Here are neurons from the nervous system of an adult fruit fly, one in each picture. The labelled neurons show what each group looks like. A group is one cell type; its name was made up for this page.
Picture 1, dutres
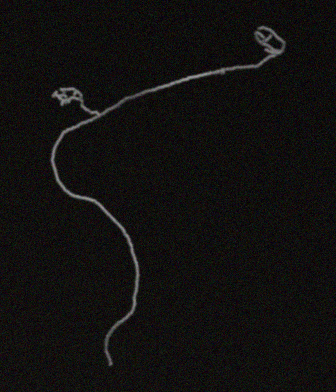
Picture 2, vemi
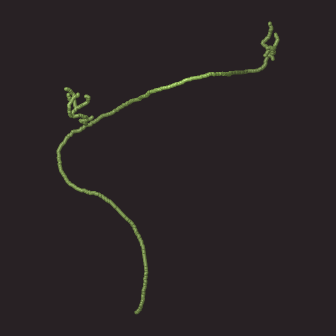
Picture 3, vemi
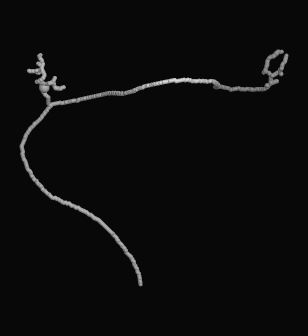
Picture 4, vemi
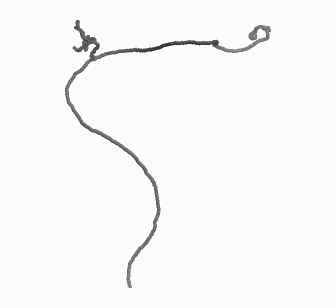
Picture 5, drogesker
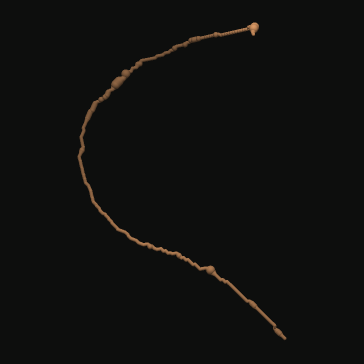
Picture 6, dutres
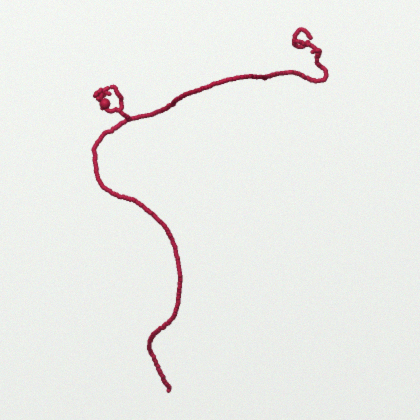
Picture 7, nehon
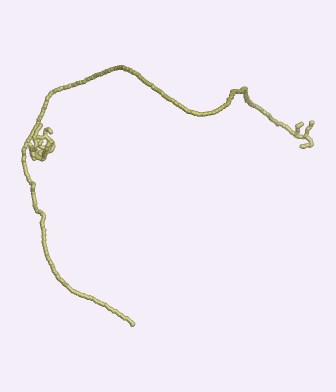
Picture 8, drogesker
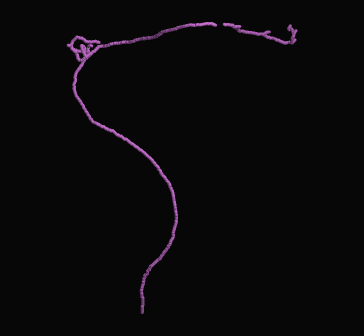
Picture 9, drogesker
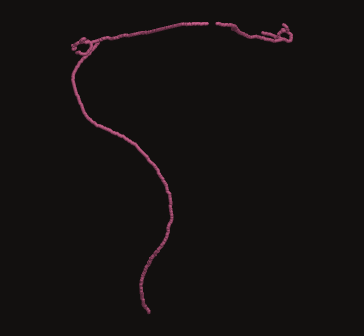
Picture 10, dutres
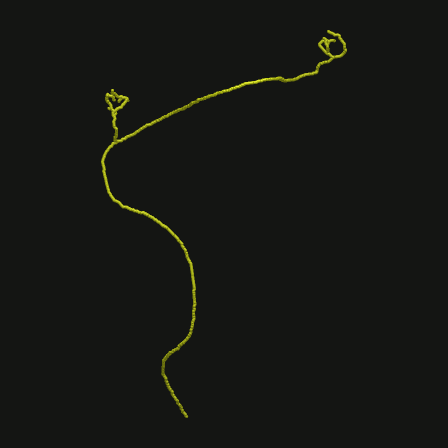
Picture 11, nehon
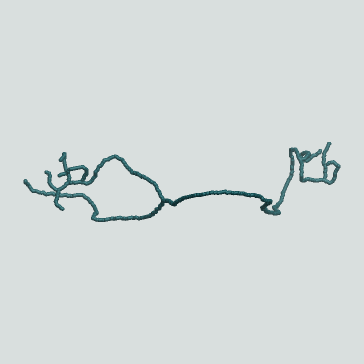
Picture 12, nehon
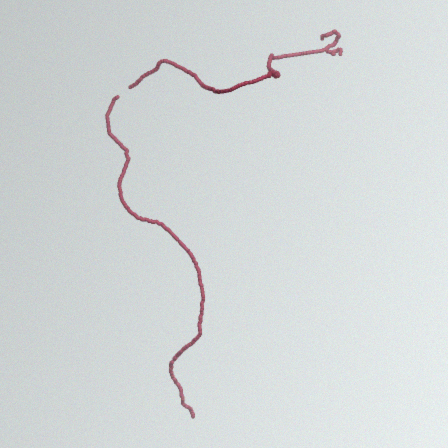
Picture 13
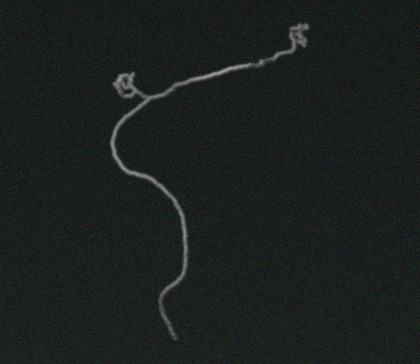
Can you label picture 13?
dutres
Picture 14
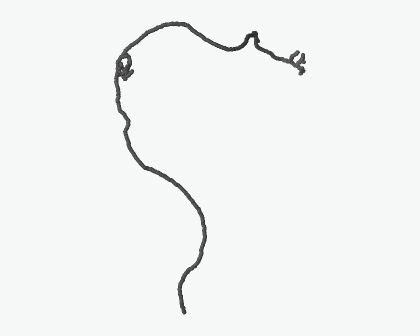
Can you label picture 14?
nehon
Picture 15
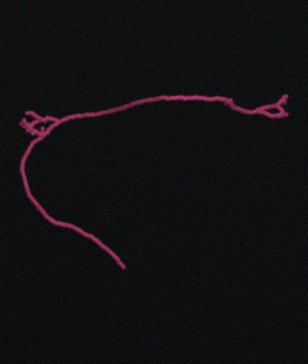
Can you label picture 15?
drogesker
